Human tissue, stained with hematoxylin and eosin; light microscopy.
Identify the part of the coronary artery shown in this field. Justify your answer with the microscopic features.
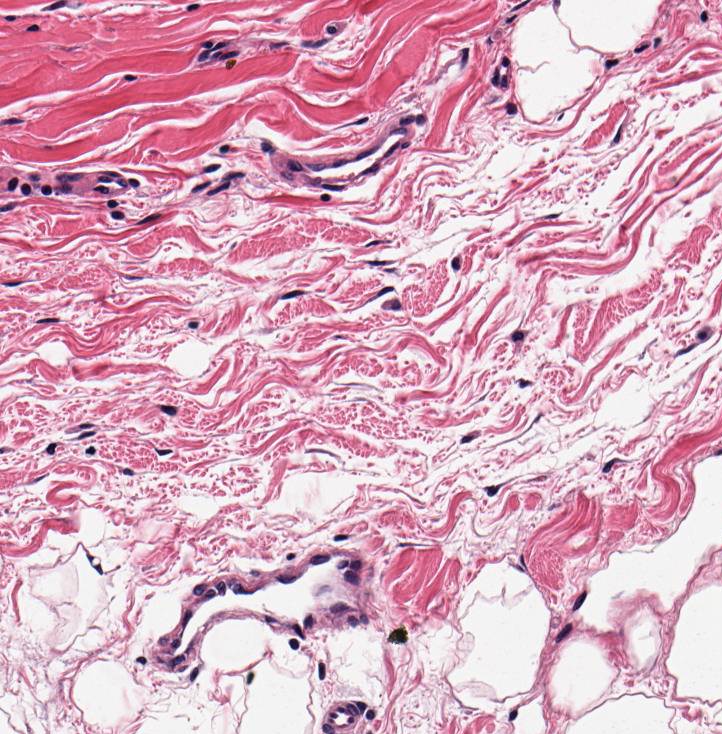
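The field shows the tunica adventitia. Adipocytes lie along the bottom and right edges as large, empty, rounded spaces with thin pink borders.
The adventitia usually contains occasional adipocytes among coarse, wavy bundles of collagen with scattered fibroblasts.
Through the middle of the field, many white clefts separate the collagen bundles. No epithelial surface lining is present anywhere.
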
